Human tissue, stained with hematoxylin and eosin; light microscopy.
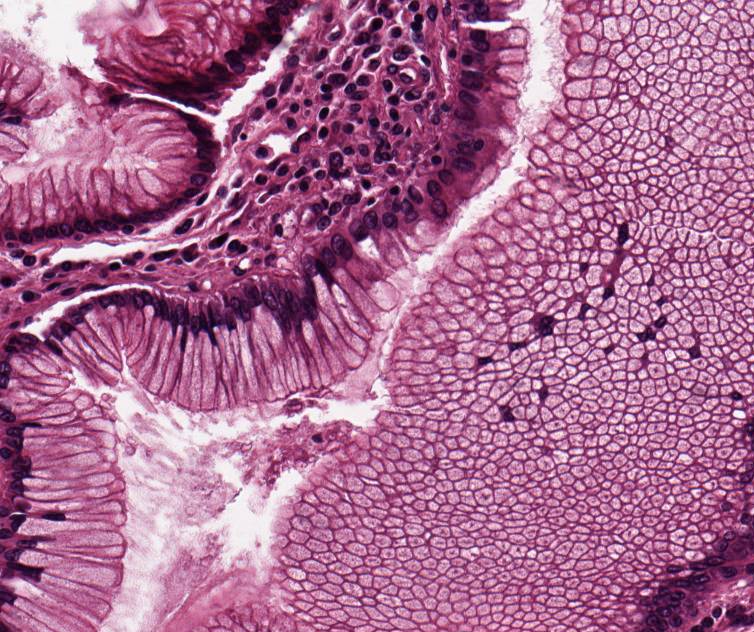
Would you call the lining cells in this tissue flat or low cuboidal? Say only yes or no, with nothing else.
No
